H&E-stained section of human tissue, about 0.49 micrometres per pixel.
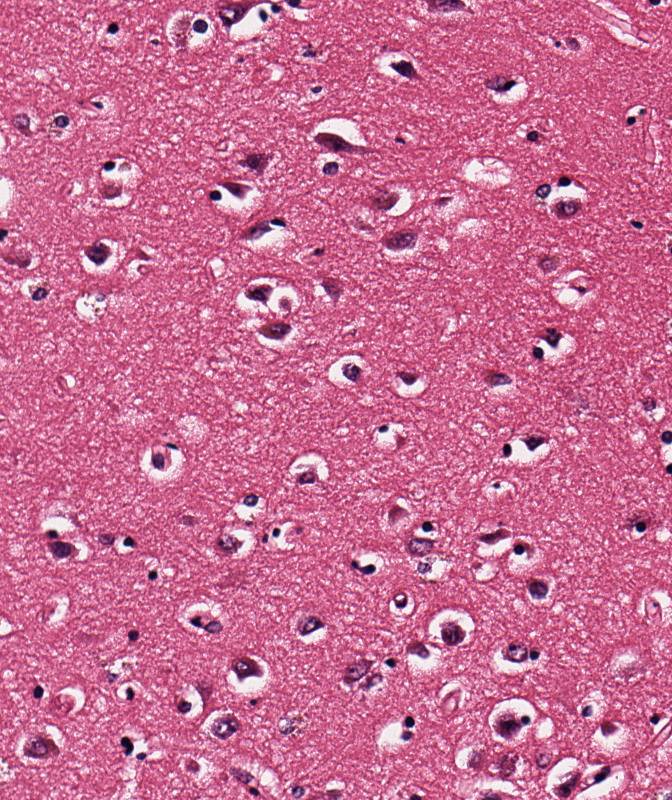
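Cerebral cortex: cells scattered fairly evenly through a finely granular pink background across the whole field. The background is a fine feltwork dotted with many tiny pale holes. Nearly every cell body lies in a clear empty halo. No epithelium, glands or fat cells anywhere.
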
